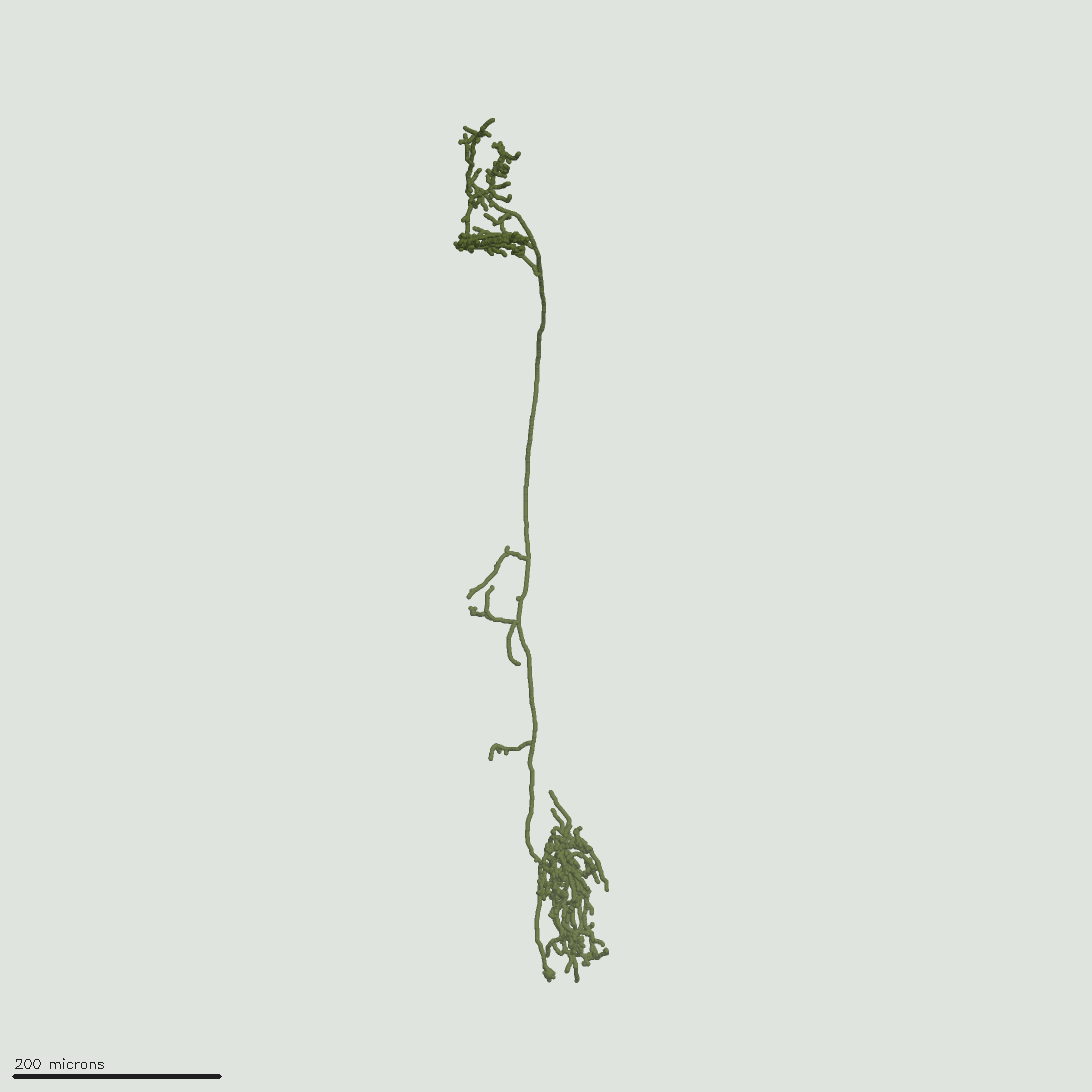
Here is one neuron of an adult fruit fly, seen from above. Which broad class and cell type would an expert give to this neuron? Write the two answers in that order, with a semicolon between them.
ascending neuron; ANXXX094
